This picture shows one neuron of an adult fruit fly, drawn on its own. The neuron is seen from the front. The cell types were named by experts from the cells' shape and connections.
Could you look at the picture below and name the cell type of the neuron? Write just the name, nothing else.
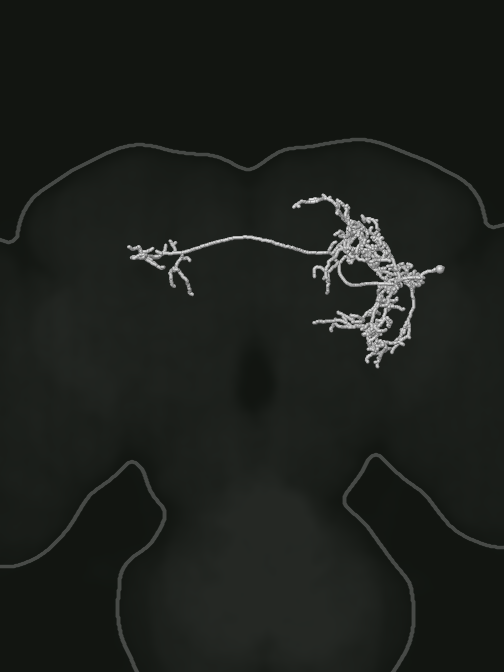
AVLP733m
